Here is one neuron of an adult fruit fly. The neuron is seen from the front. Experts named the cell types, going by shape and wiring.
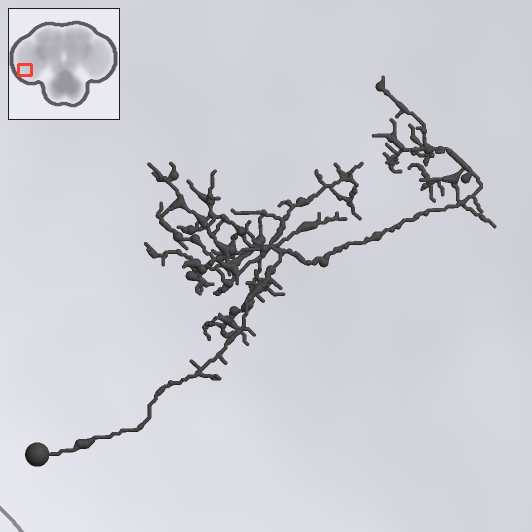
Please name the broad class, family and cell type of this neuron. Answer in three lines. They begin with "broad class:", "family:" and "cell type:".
broad class: optic-lobe intrinsic neuron
family: Mi
cell type: Mi10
